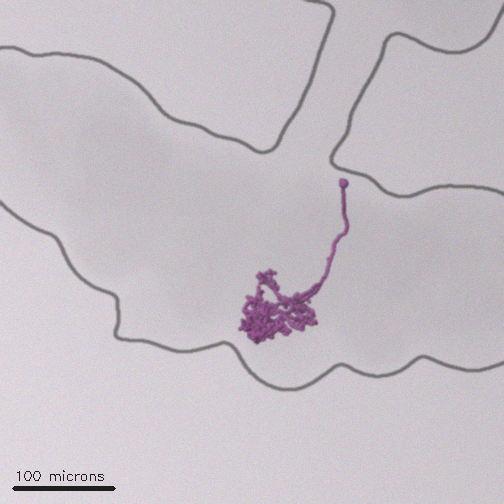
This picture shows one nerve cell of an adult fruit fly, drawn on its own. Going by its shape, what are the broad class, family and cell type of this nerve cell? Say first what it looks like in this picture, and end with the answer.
By the scale bar it is about 160 microns tall in this view. As drawn here it is taller than it is wide. Its broad class is central-brain intrinsic neuron. The family is hemilineage DM5_ventral. It is of cell type LAL185.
